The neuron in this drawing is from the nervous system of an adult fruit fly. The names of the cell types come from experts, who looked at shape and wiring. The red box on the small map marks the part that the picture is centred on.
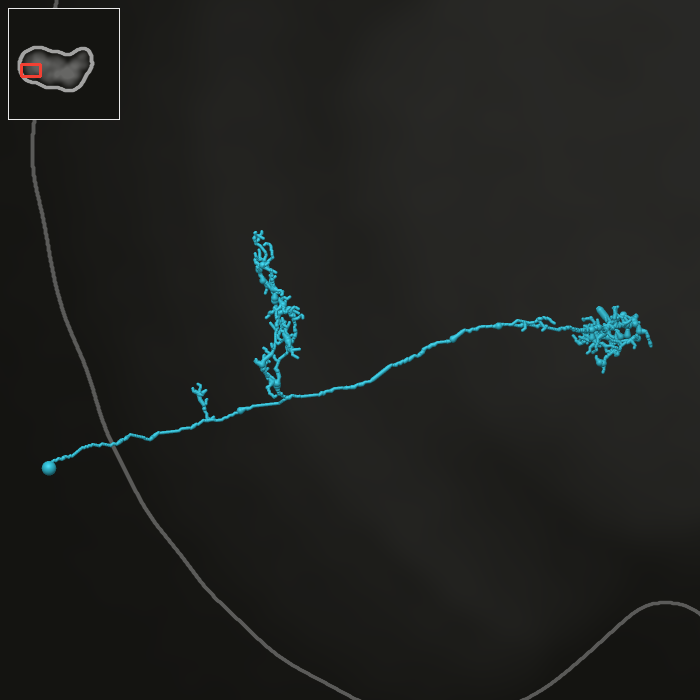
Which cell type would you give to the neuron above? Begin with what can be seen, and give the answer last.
The picture shows dozens of branch ends. As drawn here it is more than twice as wide as it is tall. Its broad class is optic-lobe intrinsic neuron. It is of cell type TmY21.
